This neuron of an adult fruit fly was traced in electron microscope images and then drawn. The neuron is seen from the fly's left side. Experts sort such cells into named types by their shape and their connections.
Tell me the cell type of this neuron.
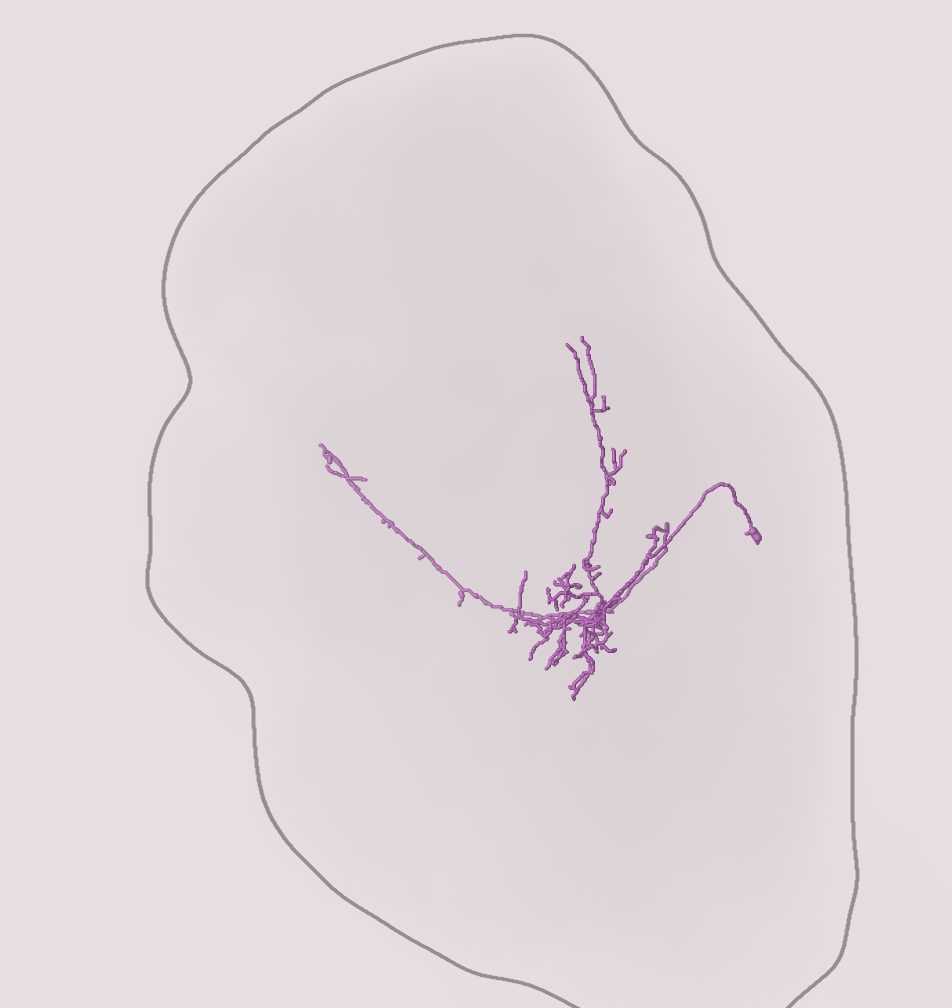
WED144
